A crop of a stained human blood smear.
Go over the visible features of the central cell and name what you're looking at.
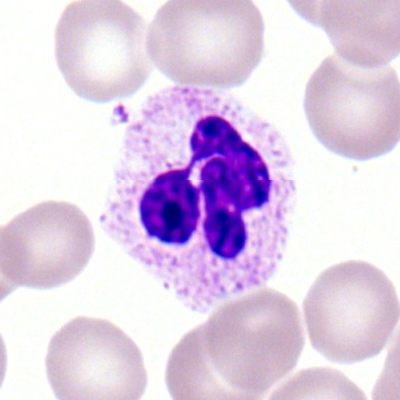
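Note the several separate lobes into which the nucleus is split; no nucleoli can be seen within it. Fine lilac granules fill the cytoplasm. The cell outline is roughly round, with a slightly uneven edge. The cell is a segmented neutrophil.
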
